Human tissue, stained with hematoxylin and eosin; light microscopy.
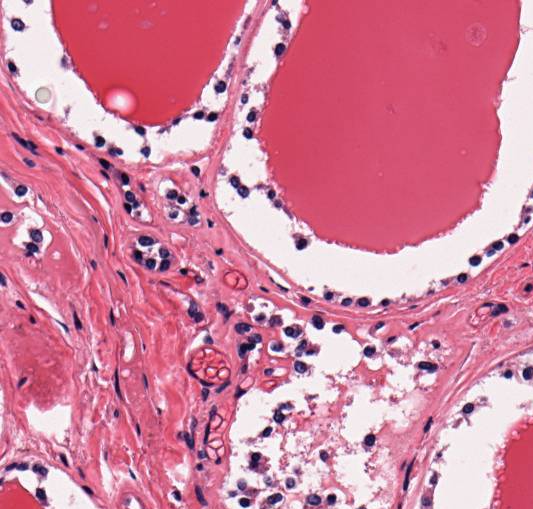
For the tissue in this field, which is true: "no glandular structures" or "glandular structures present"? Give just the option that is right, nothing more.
Glandular structures present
